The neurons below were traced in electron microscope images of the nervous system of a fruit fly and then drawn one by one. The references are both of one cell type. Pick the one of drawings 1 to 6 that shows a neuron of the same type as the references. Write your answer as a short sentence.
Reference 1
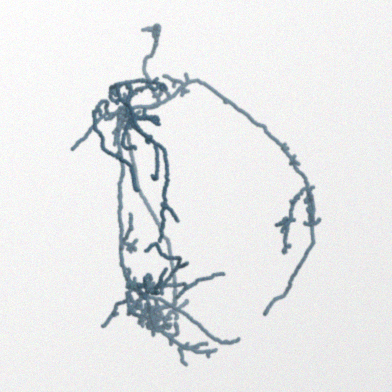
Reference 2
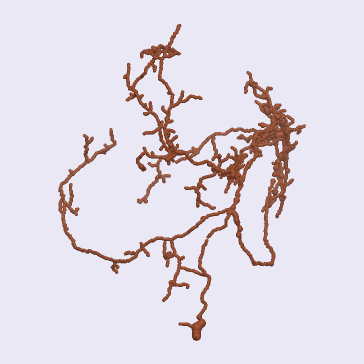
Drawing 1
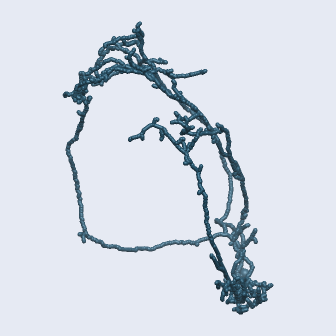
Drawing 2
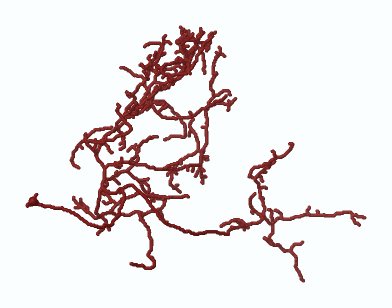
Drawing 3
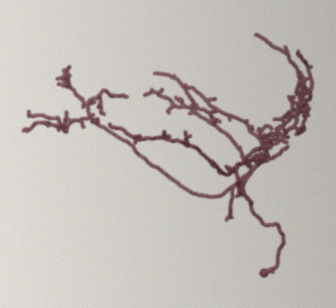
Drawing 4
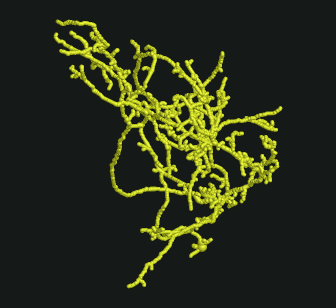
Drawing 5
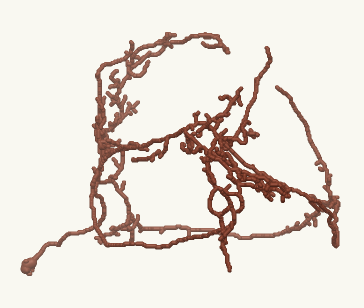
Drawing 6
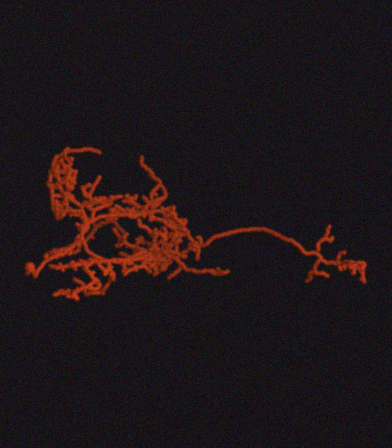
Drawing 5 shows a neuron of the same cell type.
